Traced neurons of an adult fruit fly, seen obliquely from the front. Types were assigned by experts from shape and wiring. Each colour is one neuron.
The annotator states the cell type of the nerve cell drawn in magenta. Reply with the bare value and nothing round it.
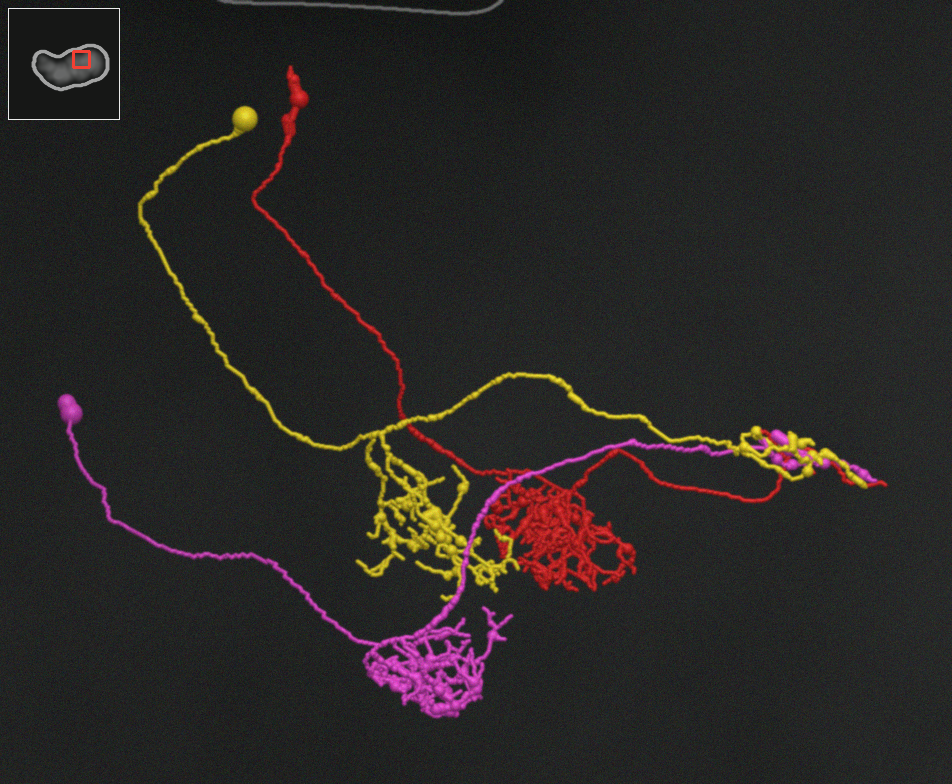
FC1D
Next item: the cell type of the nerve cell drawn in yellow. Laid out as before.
FC1E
